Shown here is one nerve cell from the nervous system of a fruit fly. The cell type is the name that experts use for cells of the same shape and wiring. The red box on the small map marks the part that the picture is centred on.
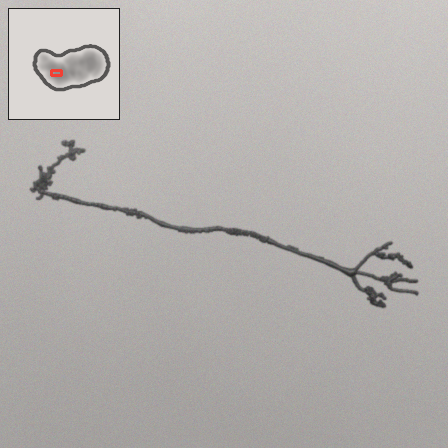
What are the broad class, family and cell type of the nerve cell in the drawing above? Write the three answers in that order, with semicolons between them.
optic-lobe intrinsic neuron; L; L4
